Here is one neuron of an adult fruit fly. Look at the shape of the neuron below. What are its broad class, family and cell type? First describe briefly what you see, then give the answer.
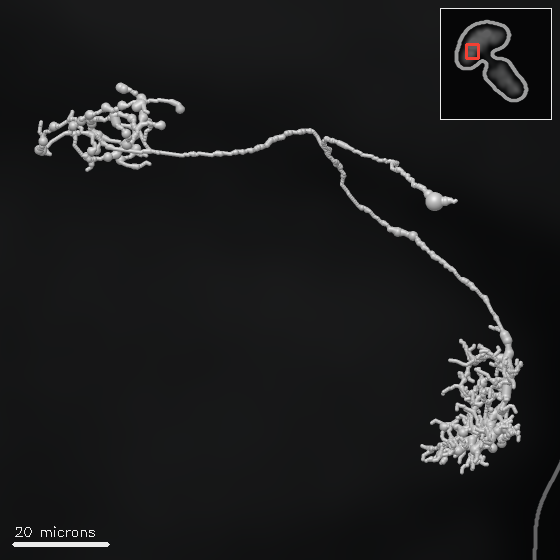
It is in the brain and does not reach the nerve cord. From left to right in the picture it spans about 100 microns. Dozens of branch ends can be seen. It is a visual projection neuron. Its family is hemilineage VPNv1. It is of cell type LC17.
